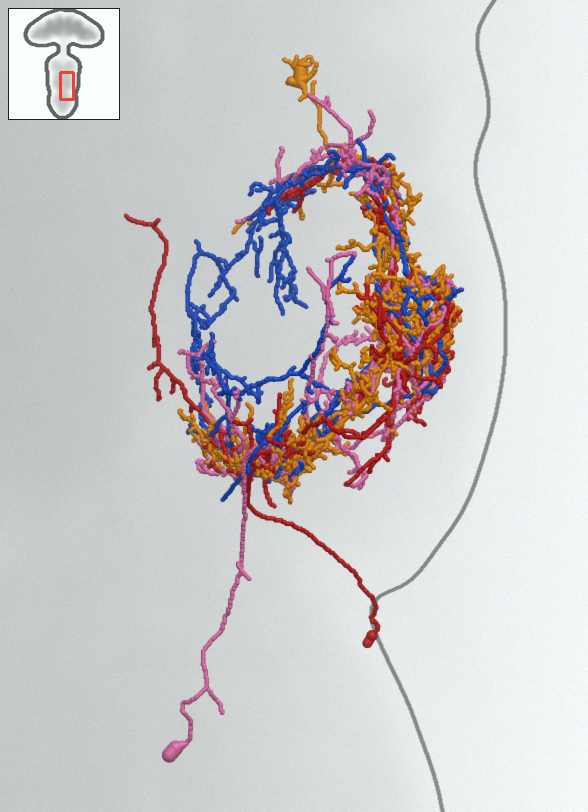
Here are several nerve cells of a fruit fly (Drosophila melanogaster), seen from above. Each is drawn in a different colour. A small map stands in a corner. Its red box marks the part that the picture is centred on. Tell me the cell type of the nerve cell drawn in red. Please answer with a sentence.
The cell type is IN03A058.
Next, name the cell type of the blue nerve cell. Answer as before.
The cell type is IN03A030.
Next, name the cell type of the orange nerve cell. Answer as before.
The cell type is IN16B022.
